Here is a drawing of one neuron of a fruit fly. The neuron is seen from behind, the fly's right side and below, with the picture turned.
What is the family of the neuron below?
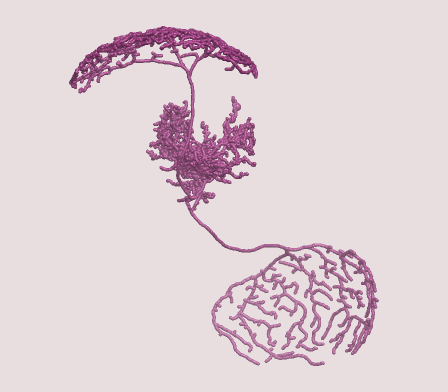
MeVCMe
